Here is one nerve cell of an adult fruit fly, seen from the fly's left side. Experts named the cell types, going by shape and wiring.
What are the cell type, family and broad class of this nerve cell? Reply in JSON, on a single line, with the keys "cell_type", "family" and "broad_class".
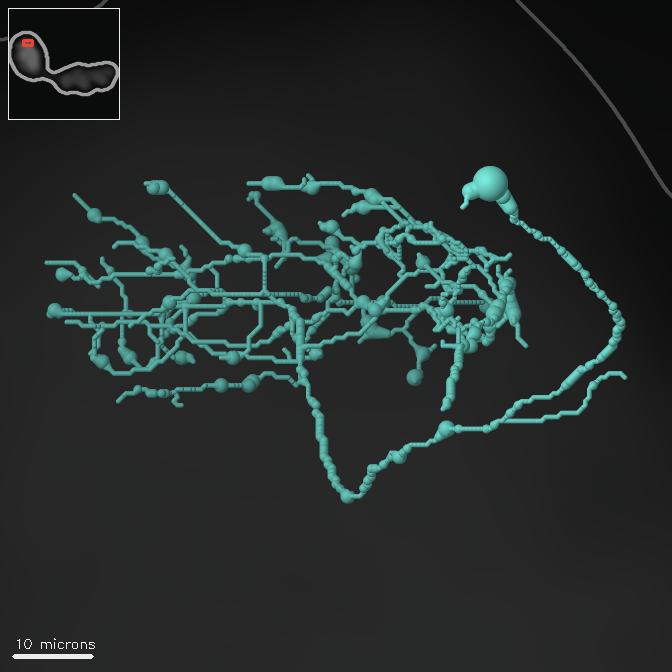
{"cell_type": "SMP219", "family": "hemilineage SLPpl1", "broad_class": "central-brain intrinsic neuron"}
